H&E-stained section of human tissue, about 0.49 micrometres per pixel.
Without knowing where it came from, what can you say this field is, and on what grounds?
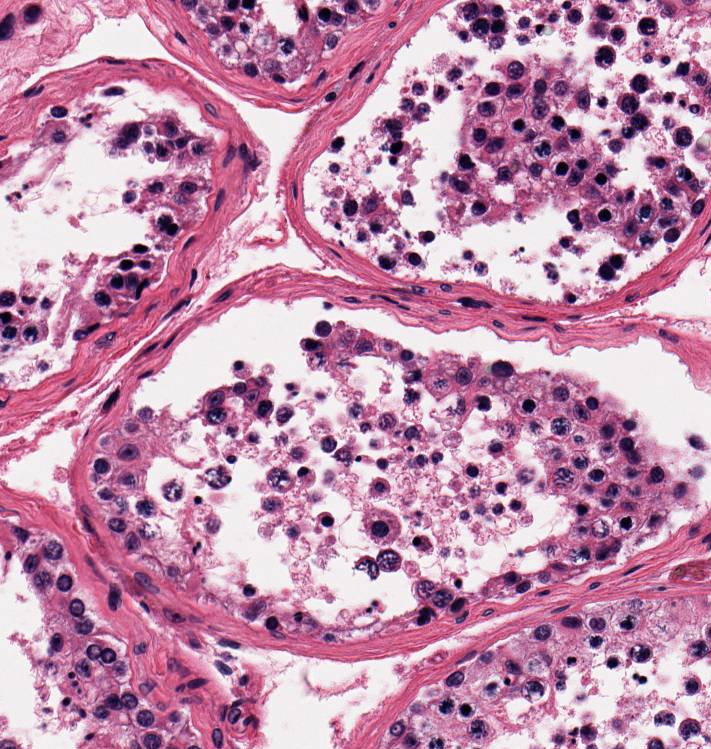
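Seminiferous tubule, first of all: rounded tubules cut across fill the field, a large one in the lower centre and another at the upper right.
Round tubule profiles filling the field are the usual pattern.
Next, the cells: many loosely packed round cells with round dark nuclei, several with coarse clumped chromatin.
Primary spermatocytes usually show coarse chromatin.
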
